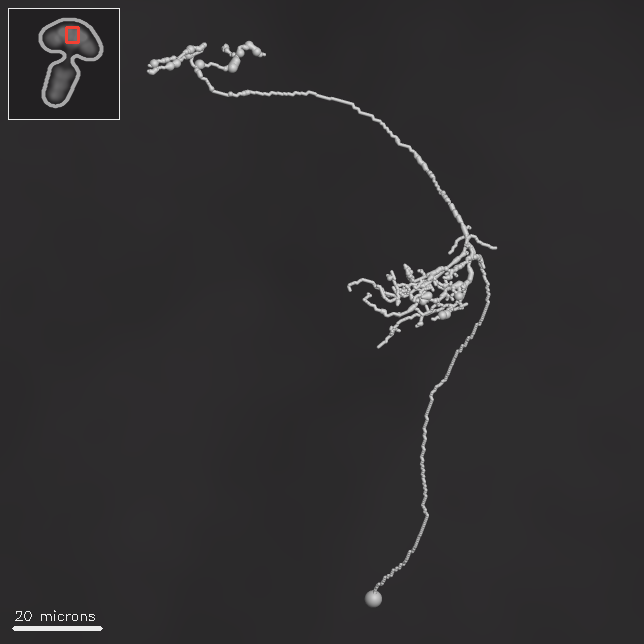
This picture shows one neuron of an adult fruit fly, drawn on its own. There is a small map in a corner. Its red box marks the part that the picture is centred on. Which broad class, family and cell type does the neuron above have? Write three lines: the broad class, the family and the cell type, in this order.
central-brain intrinsic neuron
class CX
FC1C_b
